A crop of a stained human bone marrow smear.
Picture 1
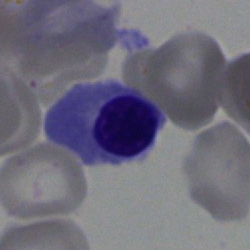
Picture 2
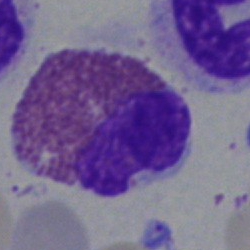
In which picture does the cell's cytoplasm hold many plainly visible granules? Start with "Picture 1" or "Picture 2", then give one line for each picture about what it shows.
Picture 2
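In picture 1: The cytoplasm shows no visible granules.
In picture 2: The cytoplasm is packed with coarse granules.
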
